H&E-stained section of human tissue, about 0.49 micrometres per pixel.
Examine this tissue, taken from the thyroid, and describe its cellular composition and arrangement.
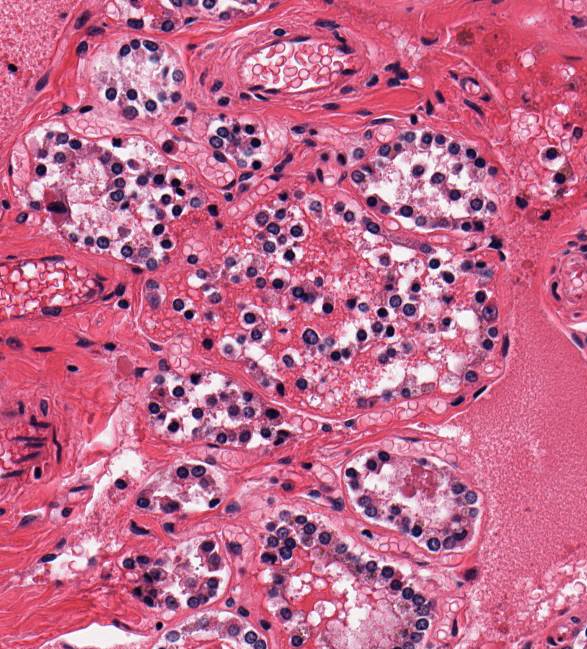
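I see closely packed rounded tubular profiles filling the field, the largest one sitting in the centre. Inside the tubules, many cells are surrounded by pale, clear cytoplasm, so the tubules look bubbly. Around each tubule, at its outer border, runs a rim of flattened, elongated nuclei. And along the right side there's a broad area of smooth pale pink material with almost no cells in it.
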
